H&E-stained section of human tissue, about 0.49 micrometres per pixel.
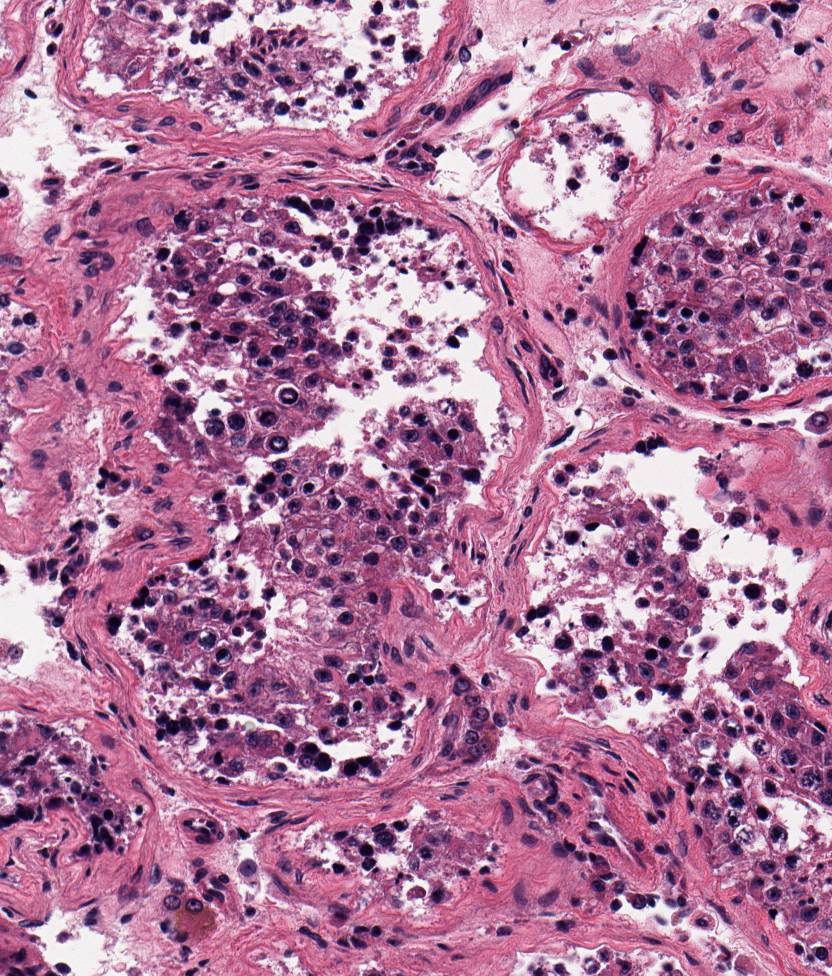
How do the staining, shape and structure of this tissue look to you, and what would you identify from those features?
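Unit walls: wavy, layered eosinophilic fibrous bands with flattened elongated nuclei running parallel to the circumference. Contents: cells lying loosely and discohesively, separated by pale empty spaces, not an orderly lining; many small, shrunken, very dark nuclei among them; larger round cells with round nuclei and prominent nucleoli in the large central unit. The tissue is testis.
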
